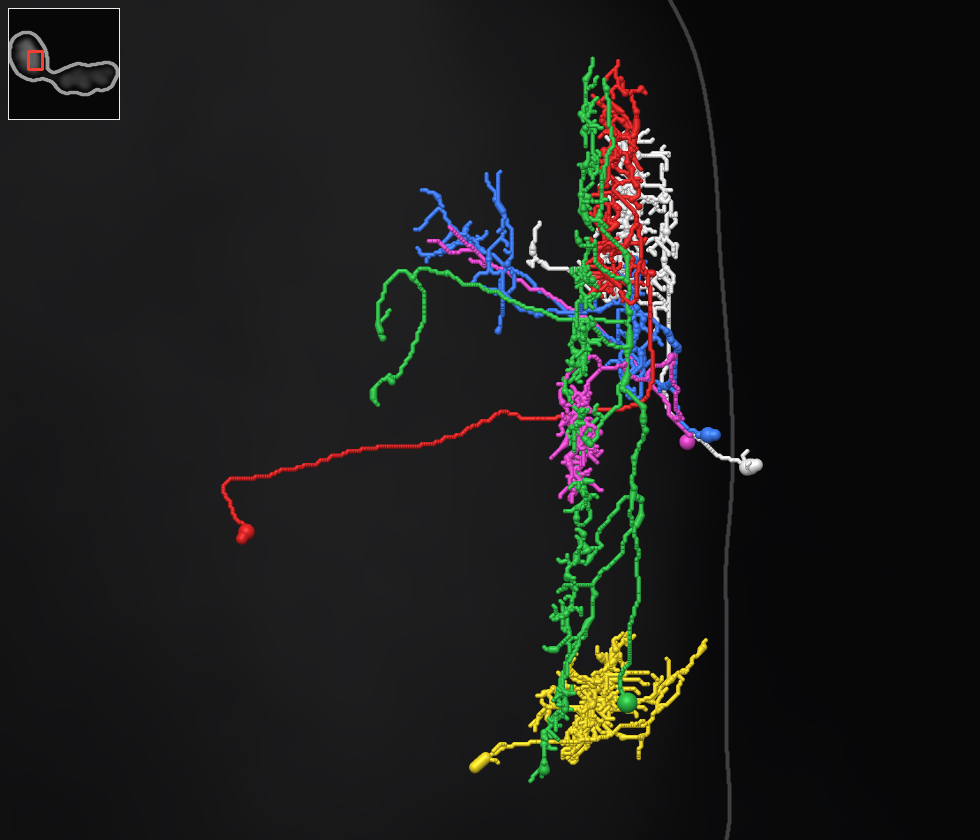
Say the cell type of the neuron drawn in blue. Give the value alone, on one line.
LLPC2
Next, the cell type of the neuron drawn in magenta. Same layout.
LPC2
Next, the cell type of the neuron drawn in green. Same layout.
Tlp14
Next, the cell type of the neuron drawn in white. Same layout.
LPi3a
